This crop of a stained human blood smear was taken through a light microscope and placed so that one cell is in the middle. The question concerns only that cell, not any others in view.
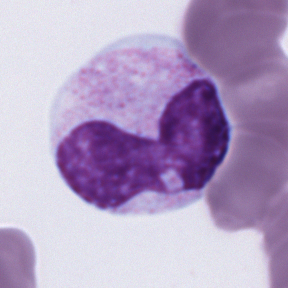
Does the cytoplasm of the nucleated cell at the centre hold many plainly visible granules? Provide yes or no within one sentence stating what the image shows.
Yes, visible granules are present in great number in its cytoplasm.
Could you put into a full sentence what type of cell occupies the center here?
Present in the middle of the crop is a band neutrophil.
